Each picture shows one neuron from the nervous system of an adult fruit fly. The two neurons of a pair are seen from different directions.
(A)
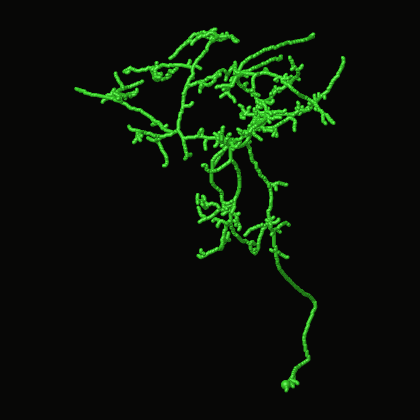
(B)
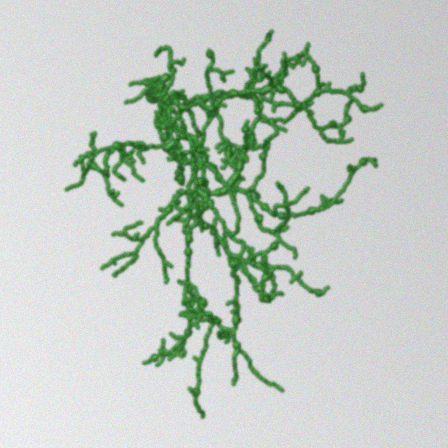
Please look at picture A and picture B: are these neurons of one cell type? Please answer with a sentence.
They are of different cell types.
